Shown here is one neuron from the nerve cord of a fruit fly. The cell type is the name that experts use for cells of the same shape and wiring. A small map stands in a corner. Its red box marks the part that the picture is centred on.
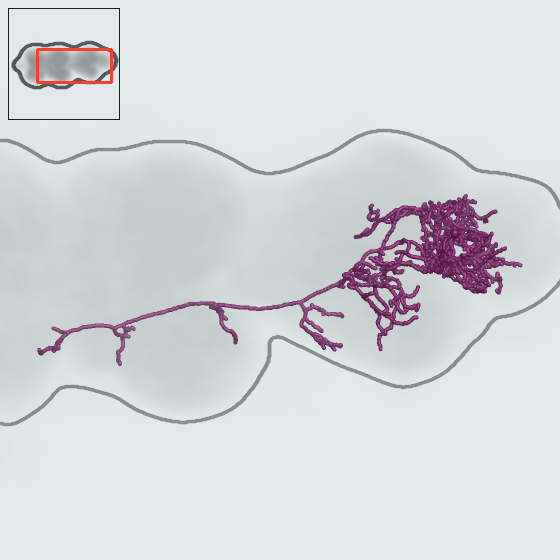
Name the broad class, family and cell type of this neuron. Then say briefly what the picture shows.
This is a nerve-cord intrinsic neuron. The family is hemilineage 01A. The cell type is IN01A048. The picture shows dozens of branch ends. In this view it is more than twice as wide as it is tall.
